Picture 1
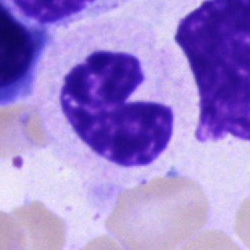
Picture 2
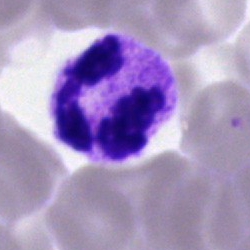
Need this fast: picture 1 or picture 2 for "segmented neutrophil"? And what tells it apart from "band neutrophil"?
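Band neutrophil: picture 1. Segmented neutrophil: picture 2. The nucleus in picture 1 has a deep notch cut into its right side.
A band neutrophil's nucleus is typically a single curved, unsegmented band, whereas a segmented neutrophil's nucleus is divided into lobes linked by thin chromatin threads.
Chromatin is dark purple and clumped in both; in picture 1 paler patches lie between the clumps, and in picture 2 it is also dense.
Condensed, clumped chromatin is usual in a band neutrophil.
Neither nucleus shows nucleoli, and neither cytoplasm shows vacuoles. In picture 1 the cytoplasm is abundant, forming a wide zone around the nucleus. Both outlines are roughly round. In picture 2, pale red cells without nuclei surround the cell and press against its lower edge.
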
